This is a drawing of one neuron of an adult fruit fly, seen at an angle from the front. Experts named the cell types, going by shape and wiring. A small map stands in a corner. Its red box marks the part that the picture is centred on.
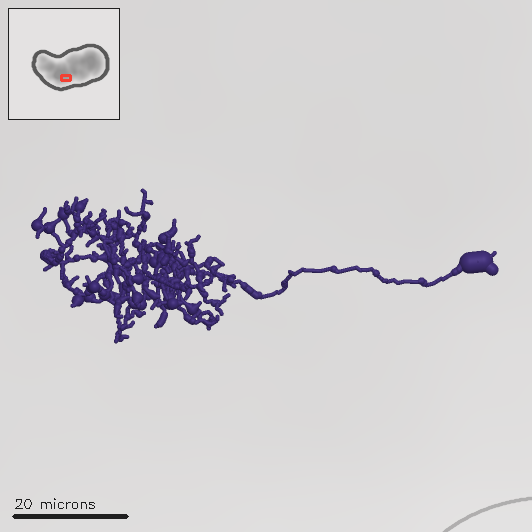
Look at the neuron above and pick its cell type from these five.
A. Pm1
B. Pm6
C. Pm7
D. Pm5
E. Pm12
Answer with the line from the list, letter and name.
A. Pm1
